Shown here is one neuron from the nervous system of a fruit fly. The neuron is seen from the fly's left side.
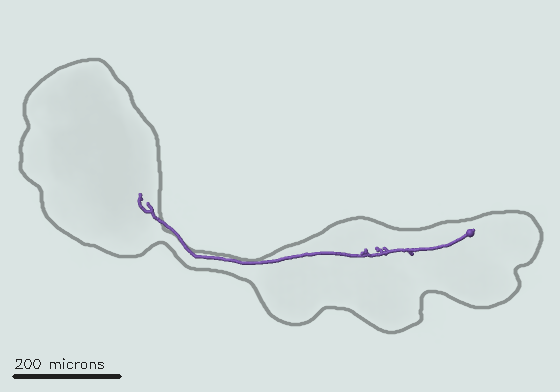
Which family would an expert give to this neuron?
class mechanosensory proprioceptive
